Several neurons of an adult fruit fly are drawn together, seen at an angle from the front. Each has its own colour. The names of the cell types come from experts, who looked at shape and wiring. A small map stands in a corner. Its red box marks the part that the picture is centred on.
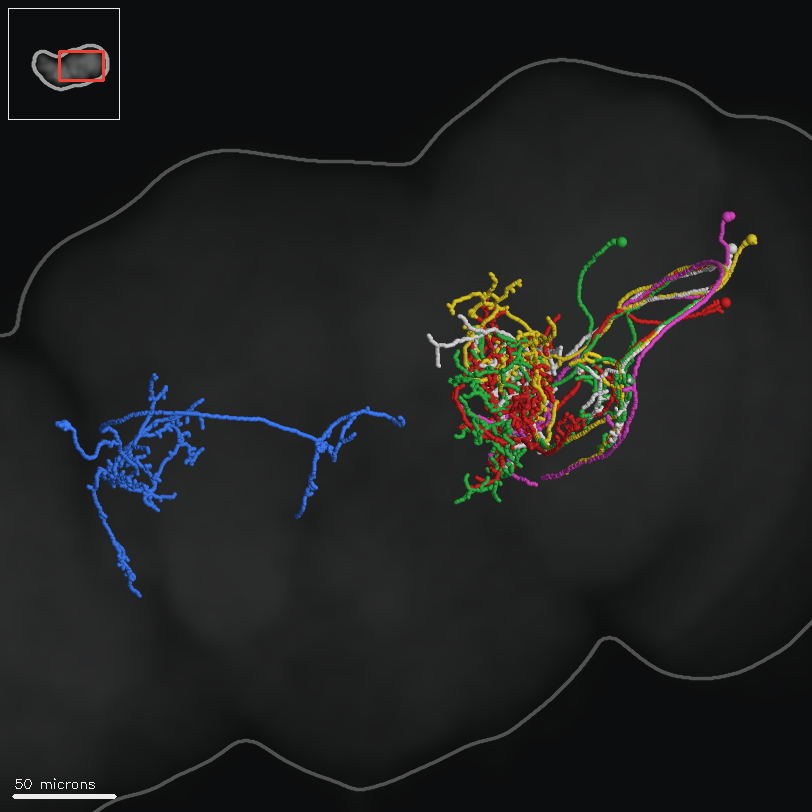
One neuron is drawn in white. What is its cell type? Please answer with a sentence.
The cell type is PLP038.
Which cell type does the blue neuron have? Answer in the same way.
The cell type is PLP036.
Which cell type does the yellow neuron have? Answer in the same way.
The cell type is PLP037.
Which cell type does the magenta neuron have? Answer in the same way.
The cell type is WED038.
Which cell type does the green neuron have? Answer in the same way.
The cell type is PLP170.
